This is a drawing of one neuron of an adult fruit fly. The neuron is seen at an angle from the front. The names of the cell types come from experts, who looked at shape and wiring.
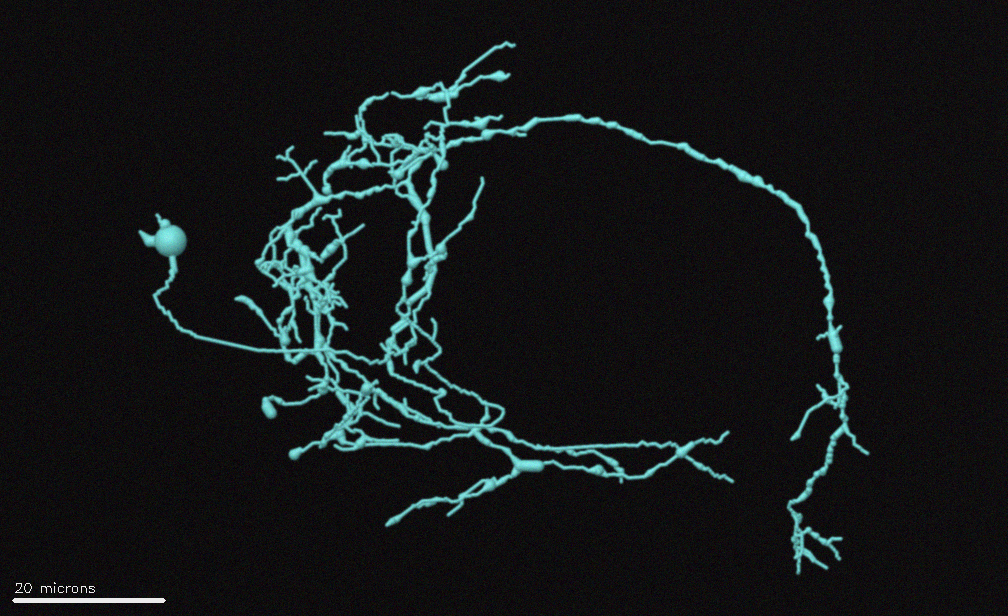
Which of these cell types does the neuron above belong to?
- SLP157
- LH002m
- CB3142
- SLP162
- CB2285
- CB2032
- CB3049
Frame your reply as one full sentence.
This neuron is recognized as the cell type CB2032.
